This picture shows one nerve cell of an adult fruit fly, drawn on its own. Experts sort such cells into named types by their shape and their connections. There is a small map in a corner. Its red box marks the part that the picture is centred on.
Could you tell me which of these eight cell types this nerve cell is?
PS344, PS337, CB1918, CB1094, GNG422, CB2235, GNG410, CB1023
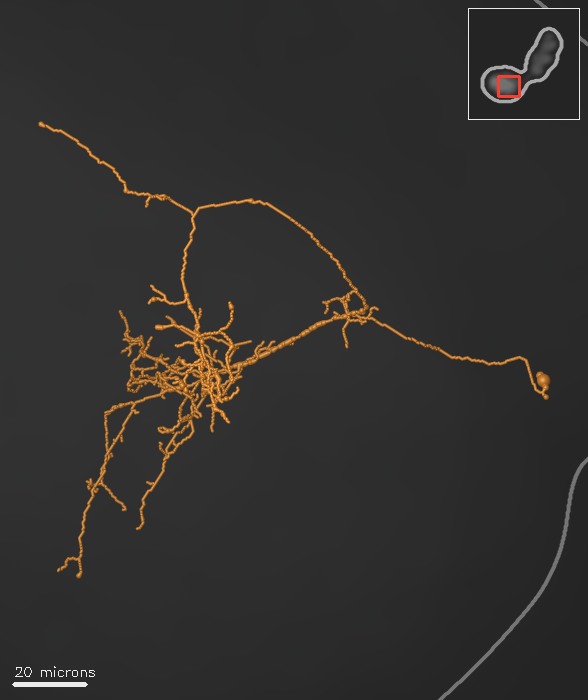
CB1094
